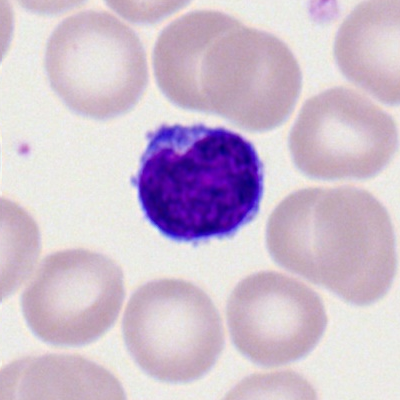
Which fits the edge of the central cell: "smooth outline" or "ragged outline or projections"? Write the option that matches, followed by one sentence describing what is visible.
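Ragged outline or projections. The cell edge is slightly ragged with tiny projections.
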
